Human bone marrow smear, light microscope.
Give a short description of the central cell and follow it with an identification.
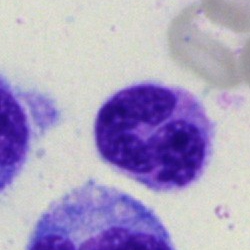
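Nucleus: deep cleft running in from upper edge; fills most of cell. Chromatin: coarse, clumped, with darker and lighter patches. Cytoplasm: thin rim, pale lilac. Identification: band neutrophil.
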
